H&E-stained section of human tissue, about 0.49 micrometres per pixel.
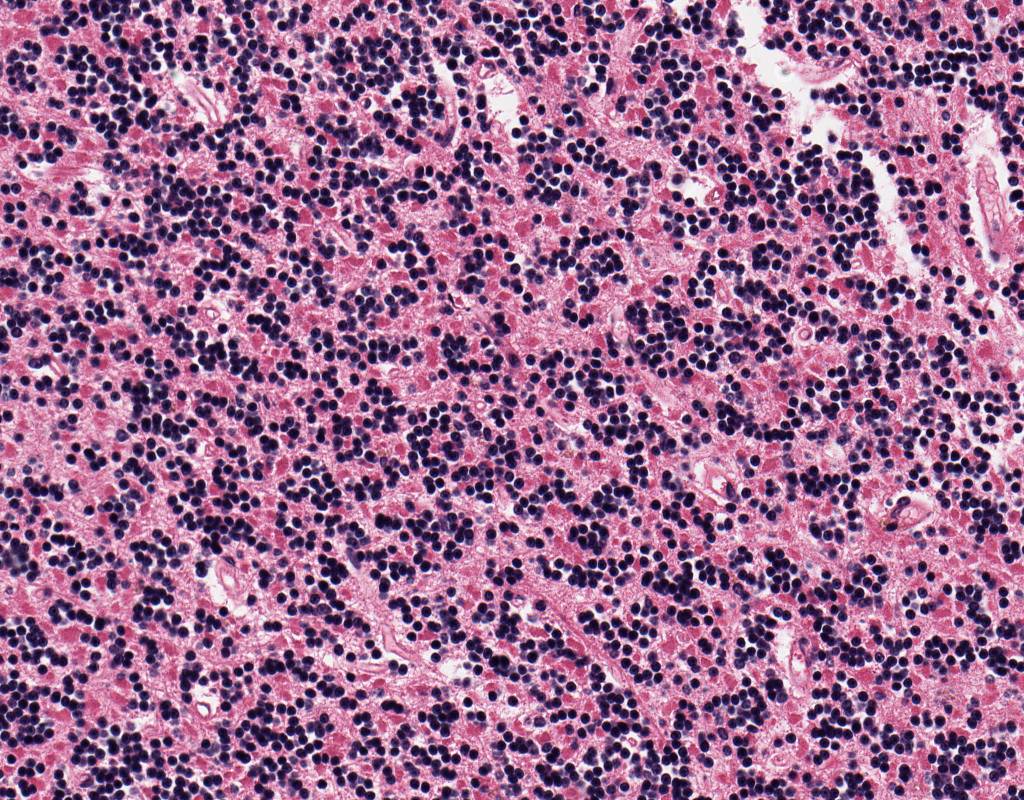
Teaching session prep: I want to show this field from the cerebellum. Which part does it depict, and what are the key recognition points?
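Here we're in the granular layer. Look how small, round, uniform, darkly stained nuclei crowd densely across the whole field, each with very little cytoplasm around it.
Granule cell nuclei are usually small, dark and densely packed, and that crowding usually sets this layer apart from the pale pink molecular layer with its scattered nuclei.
Between the nuclei the material is pink and finely fibrillary, and no large cells with abundant cytoplasm stand out.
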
